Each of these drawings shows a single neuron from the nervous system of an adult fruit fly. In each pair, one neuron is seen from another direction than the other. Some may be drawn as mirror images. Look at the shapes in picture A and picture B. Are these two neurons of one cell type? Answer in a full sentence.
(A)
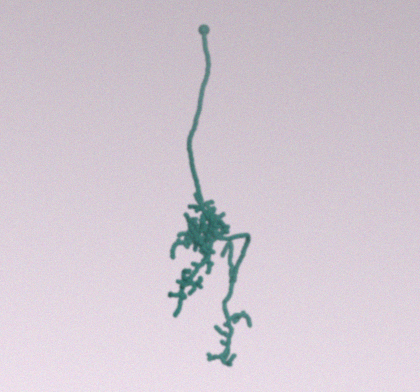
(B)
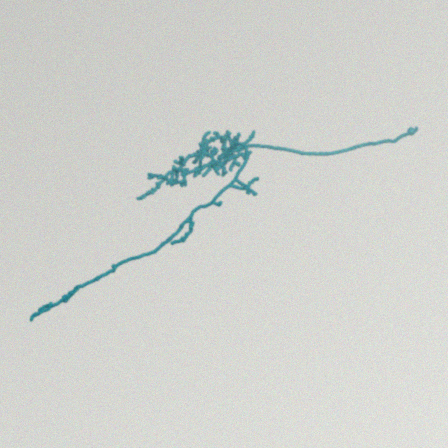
They are of different cell types.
